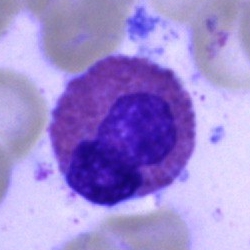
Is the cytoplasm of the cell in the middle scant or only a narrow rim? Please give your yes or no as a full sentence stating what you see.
No, around the nucleus lies a wide area of cytoplasm.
